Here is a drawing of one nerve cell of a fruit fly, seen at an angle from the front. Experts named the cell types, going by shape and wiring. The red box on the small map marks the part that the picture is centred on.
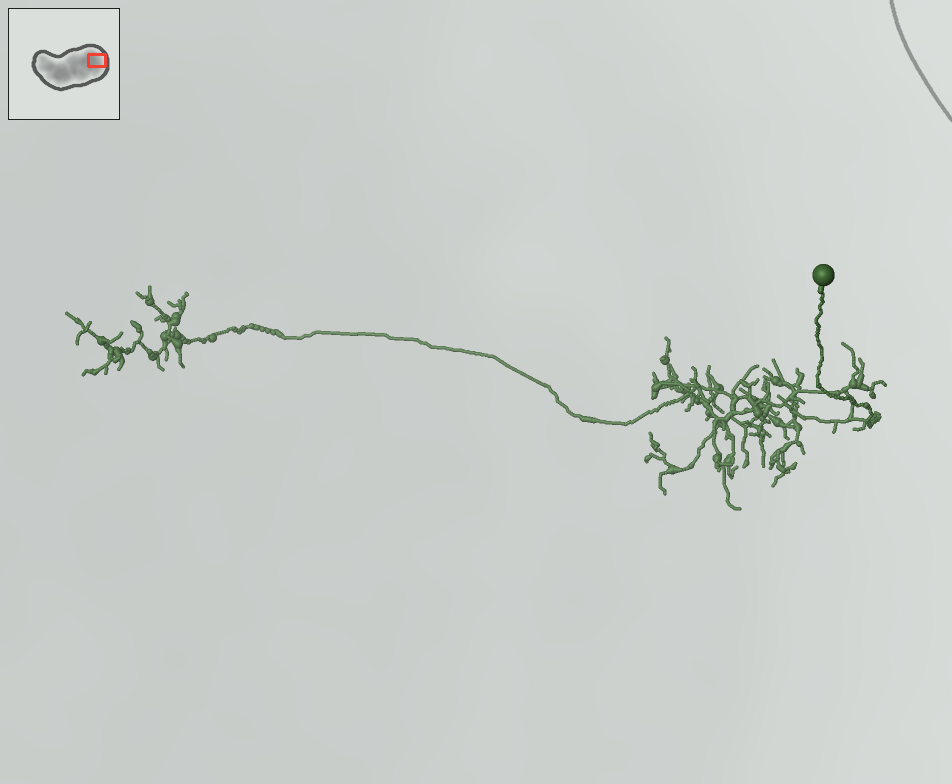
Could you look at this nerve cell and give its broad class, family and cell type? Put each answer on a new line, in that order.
optic-lobe intrinsic neuron
Tm
Tm37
